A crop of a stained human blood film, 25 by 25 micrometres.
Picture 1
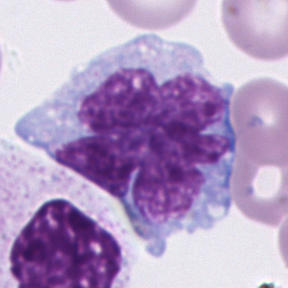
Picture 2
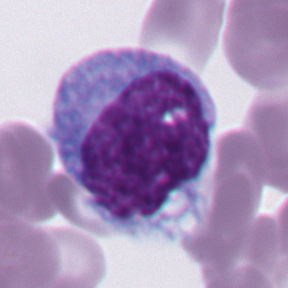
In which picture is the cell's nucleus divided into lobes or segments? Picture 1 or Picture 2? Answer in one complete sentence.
For the cell in Picture 1, the nucleus is divided into lobes.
